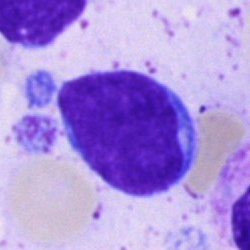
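Blast, the cell in the middle of this stained human bone marrow smear. It has a smooth, oval outline, and its nucleus takes up almost the whole cell. The chromatin is finely granular and evenly stained dark purple. Just to the right of the nucleus, you'll notice a small pale clear area in the cytoplasm.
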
